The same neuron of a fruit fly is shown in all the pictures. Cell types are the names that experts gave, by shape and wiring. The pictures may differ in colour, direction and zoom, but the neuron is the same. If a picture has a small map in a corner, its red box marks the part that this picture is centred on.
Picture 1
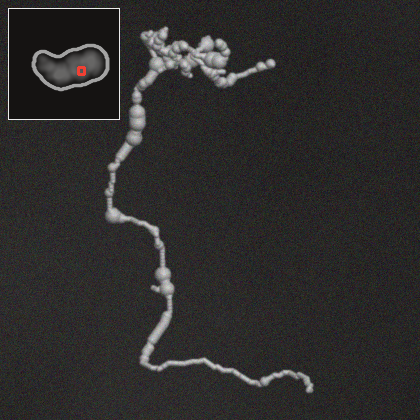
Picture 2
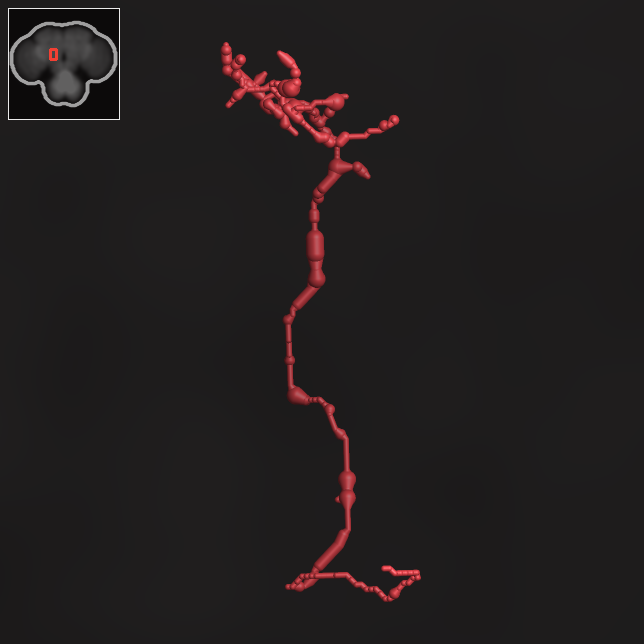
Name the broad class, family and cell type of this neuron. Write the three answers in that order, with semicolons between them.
sensory neuron entering the brain; class hygrosensory; HRN_VP1d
